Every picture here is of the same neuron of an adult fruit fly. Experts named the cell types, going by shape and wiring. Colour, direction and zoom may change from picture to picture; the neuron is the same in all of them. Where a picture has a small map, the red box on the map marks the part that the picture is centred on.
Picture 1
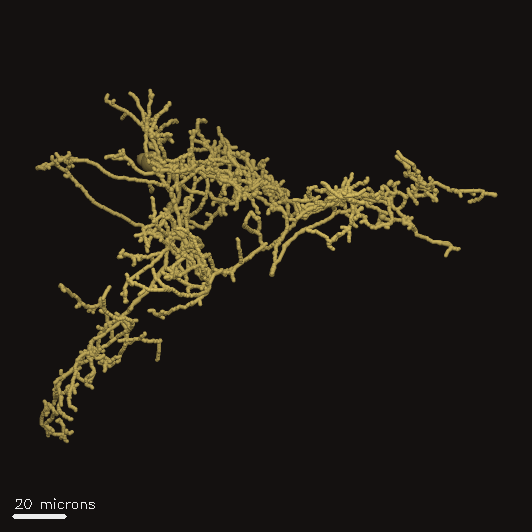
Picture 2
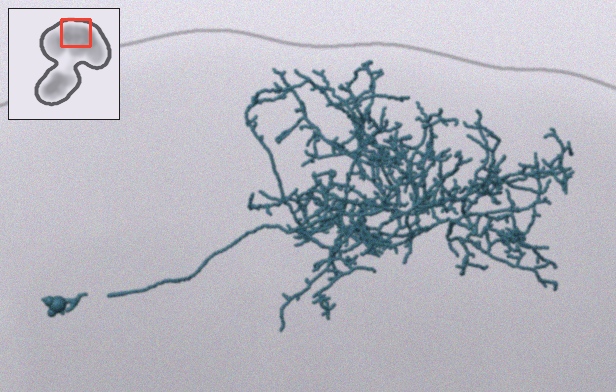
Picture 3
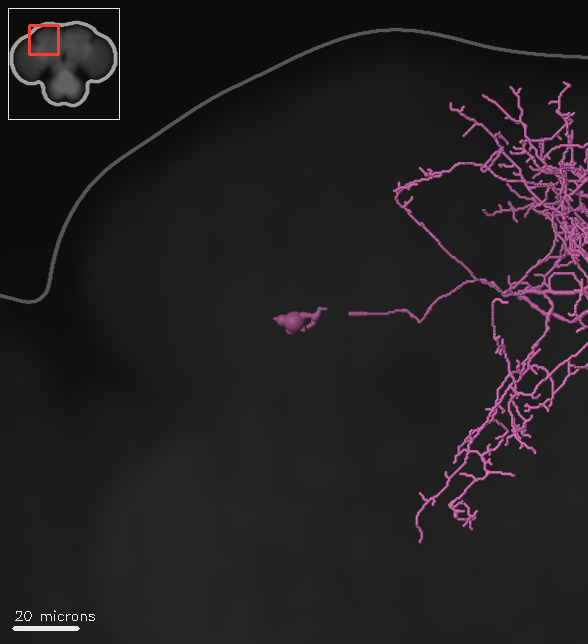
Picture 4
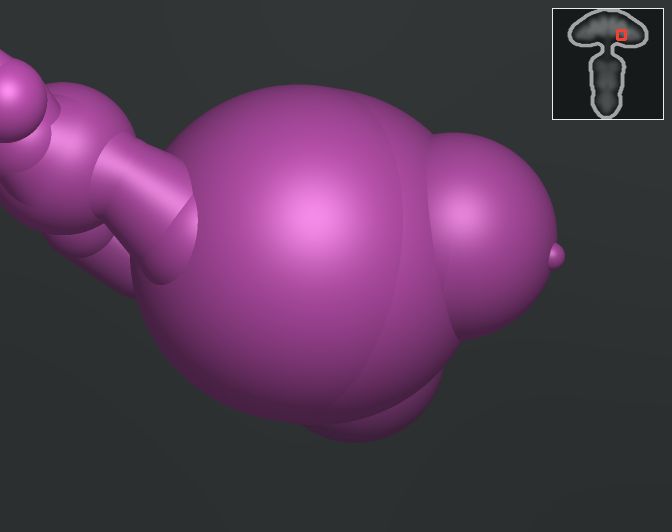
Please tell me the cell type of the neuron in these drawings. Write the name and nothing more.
SMP272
